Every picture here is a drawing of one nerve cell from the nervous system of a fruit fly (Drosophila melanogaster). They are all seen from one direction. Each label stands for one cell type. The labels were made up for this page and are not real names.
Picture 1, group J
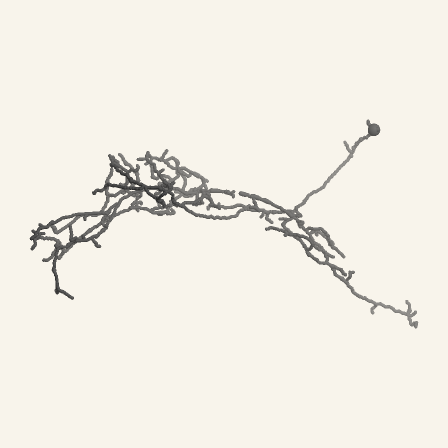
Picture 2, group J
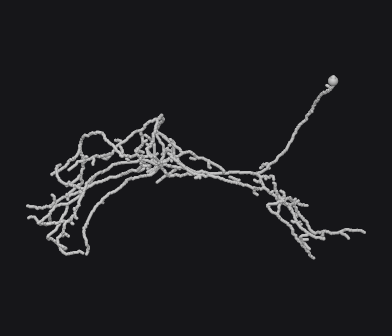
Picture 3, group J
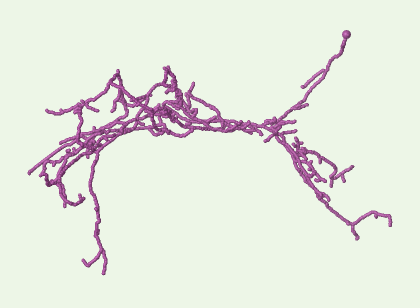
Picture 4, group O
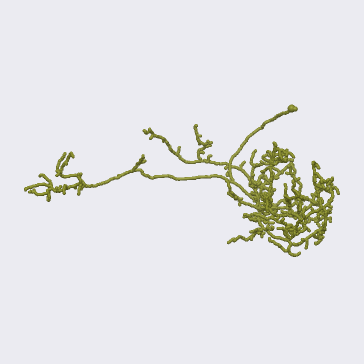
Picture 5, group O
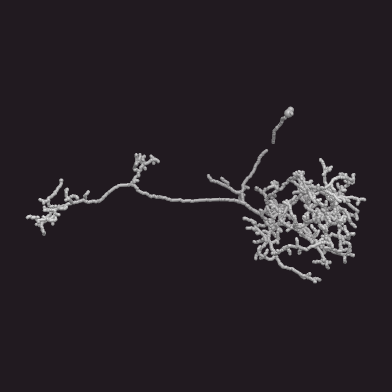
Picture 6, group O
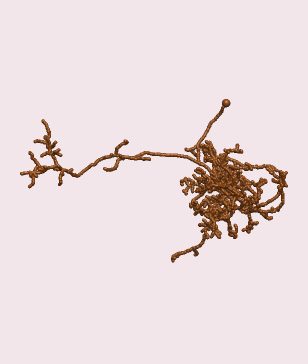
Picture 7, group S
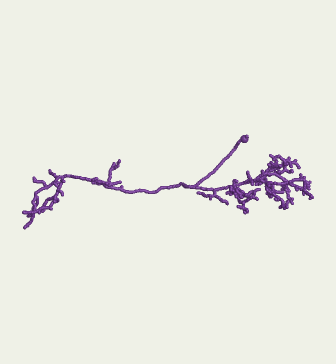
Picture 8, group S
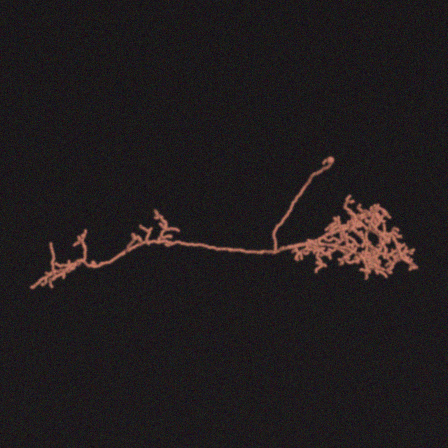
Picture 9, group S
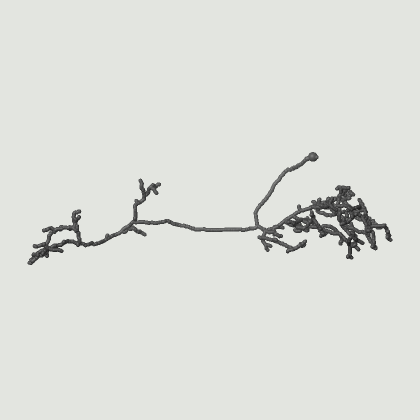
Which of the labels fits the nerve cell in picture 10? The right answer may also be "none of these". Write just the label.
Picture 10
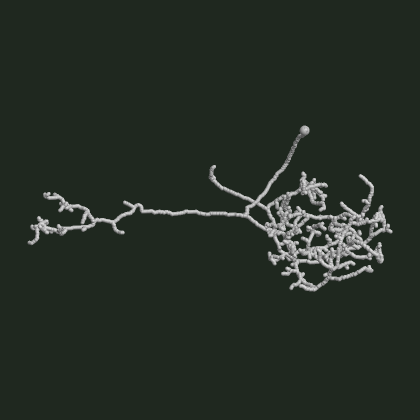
group O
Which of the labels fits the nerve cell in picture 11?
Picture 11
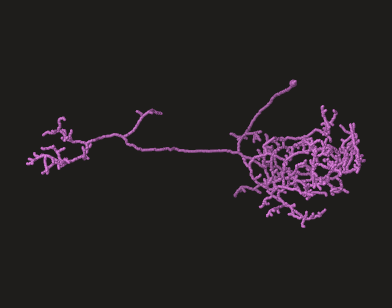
group O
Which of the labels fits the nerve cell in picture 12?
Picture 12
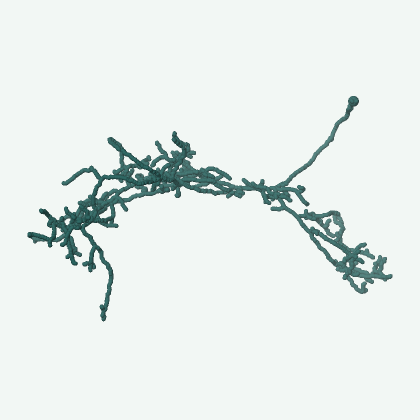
group J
